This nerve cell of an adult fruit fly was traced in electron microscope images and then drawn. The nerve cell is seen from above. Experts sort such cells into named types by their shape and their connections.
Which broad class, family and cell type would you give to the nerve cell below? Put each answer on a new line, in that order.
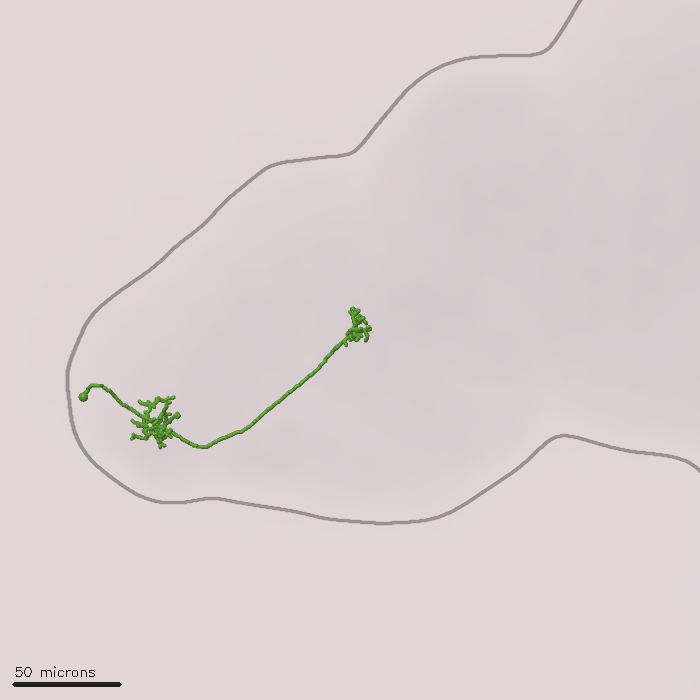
optic-lobe intrinsic neuron
Tm
Tm35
